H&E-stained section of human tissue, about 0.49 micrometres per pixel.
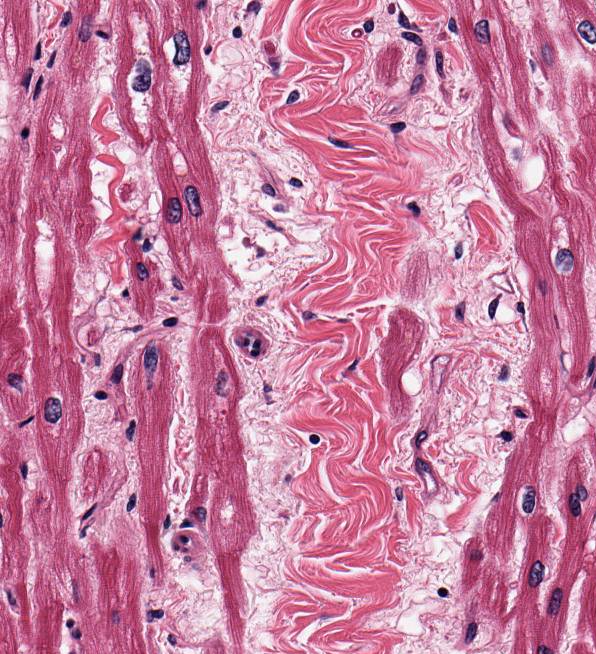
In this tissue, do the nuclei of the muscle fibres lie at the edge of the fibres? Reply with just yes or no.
No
